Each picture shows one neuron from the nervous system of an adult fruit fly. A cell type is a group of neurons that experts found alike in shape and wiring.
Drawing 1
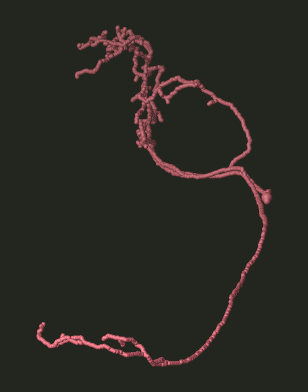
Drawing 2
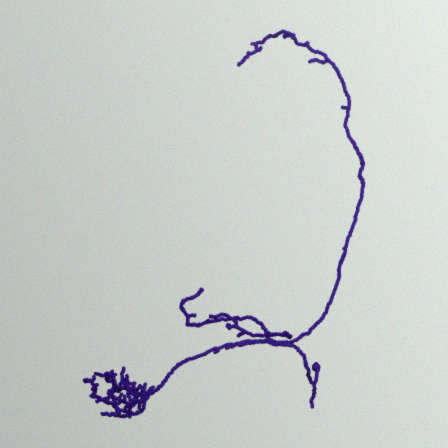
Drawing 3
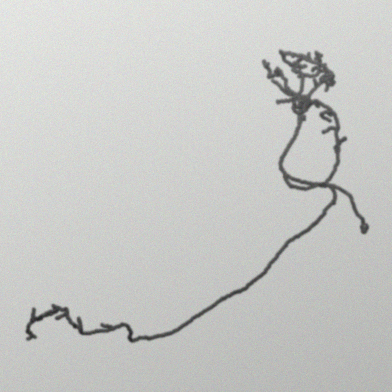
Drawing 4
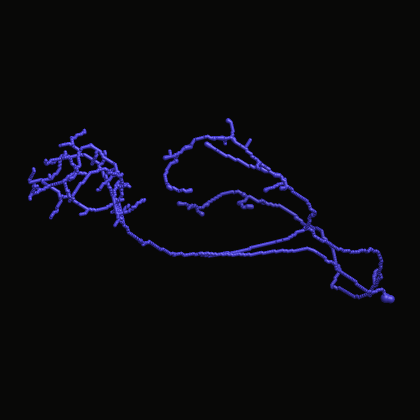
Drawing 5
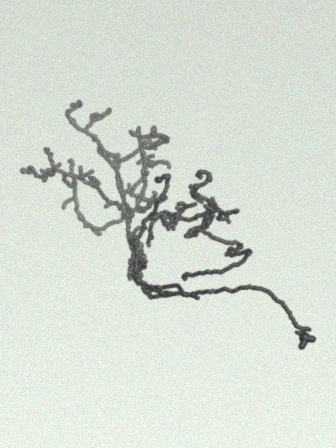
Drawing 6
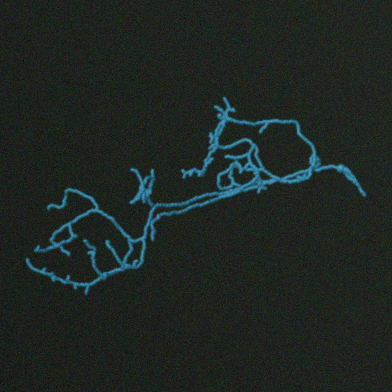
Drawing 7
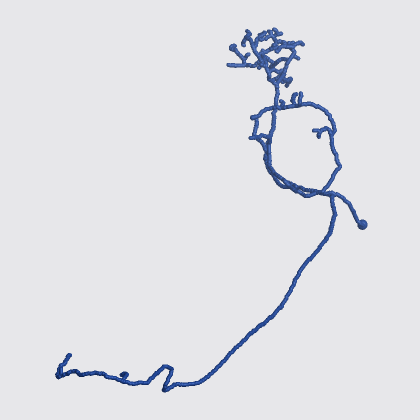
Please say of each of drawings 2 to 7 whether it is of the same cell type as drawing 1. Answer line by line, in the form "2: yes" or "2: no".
2: yes
3: yes
4: yes
5: no
6: no
7: yes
